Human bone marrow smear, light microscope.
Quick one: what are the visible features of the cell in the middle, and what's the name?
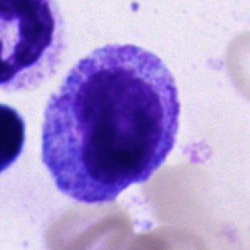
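Let me see: a round to oval outline, its edge slightly rough. The nucleus is off-centre, so the band of cytoplasm is wider on the left side. Fine purple granules are scattered all through that cytoplasm, and I find no clear vacuoles. This is a promyelocyte.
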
